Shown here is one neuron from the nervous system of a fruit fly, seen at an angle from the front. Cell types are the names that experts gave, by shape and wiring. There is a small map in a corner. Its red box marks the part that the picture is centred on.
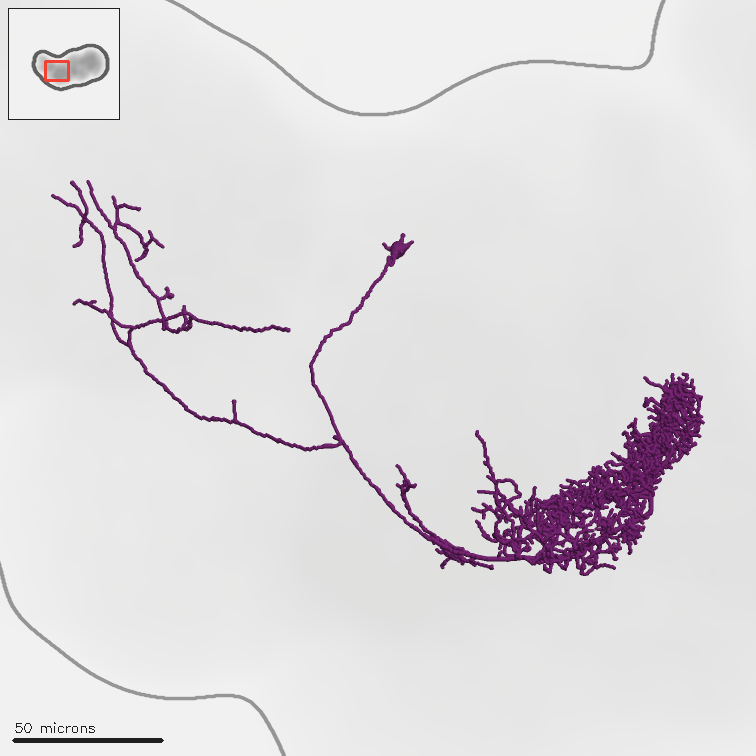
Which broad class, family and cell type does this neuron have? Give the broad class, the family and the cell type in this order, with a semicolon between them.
nerve-cord intrinsic neuron; hemilineage 23B; IN23B005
